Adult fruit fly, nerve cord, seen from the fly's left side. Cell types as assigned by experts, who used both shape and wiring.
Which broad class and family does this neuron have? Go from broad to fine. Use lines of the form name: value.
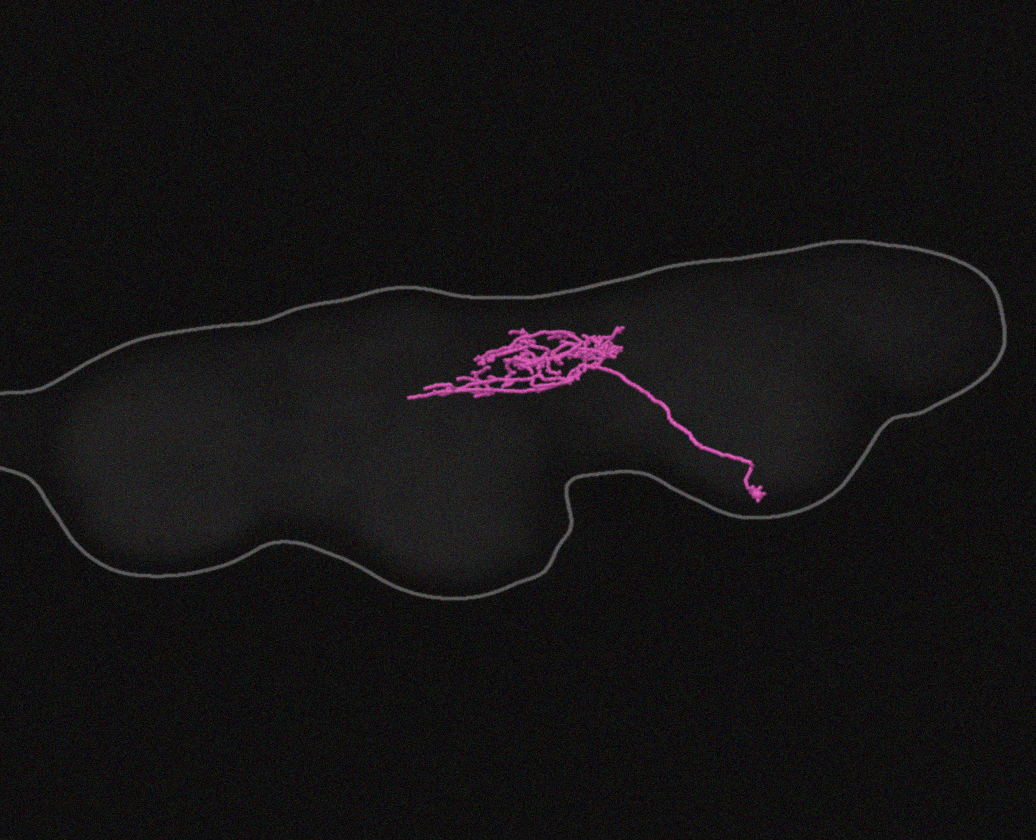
broad class: nerve-cord intrinsic neuron
family: hemilineage 16B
